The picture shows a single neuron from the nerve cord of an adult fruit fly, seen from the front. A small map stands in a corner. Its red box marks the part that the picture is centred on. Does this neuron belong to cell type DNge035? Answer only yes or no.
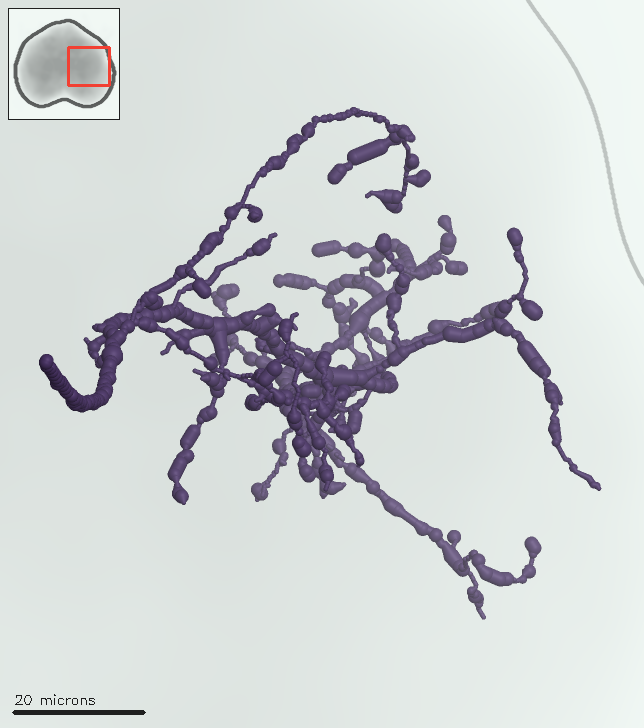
no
